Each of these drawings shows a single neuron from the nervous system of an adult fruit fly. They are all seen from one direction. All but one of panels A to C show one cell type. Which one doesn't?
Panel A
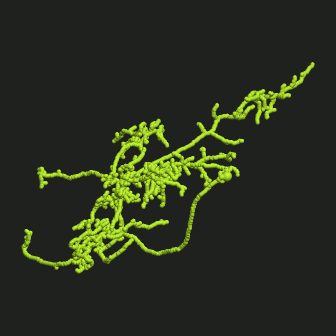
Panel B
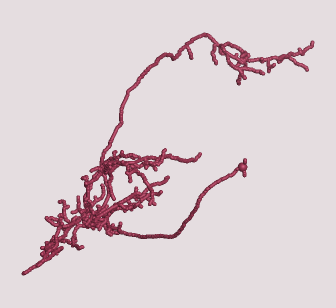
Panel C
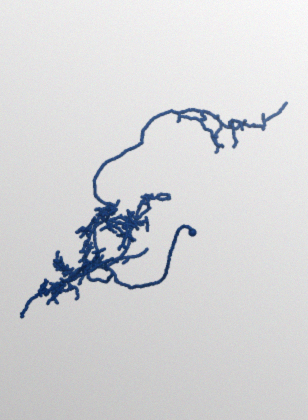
A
